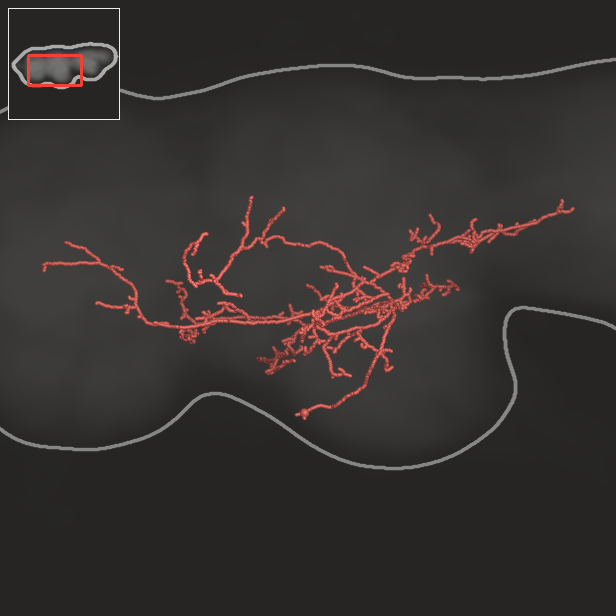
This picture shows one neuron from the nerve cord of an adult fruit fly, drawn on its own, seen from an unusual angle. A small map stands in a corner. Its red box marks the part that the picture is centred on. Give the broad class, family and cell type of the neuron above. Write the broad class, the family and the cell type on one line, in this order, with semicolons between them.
nerve-cord intrinsic neuron; hemilineage 05B; IN05B066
